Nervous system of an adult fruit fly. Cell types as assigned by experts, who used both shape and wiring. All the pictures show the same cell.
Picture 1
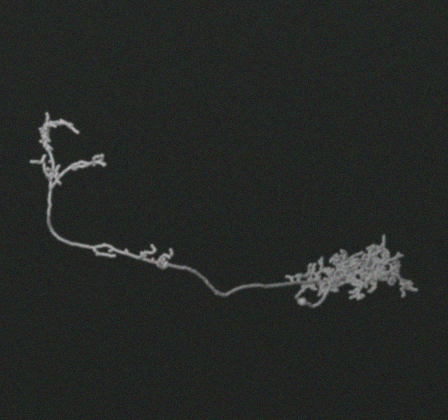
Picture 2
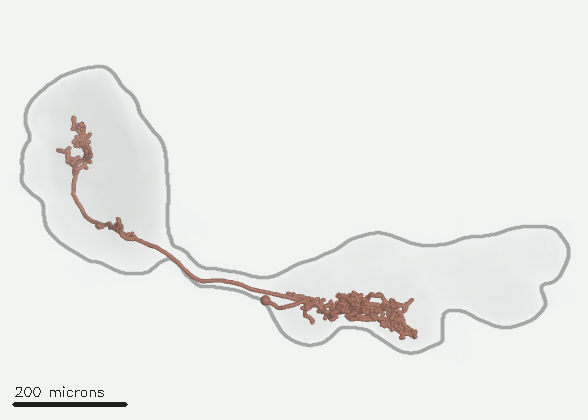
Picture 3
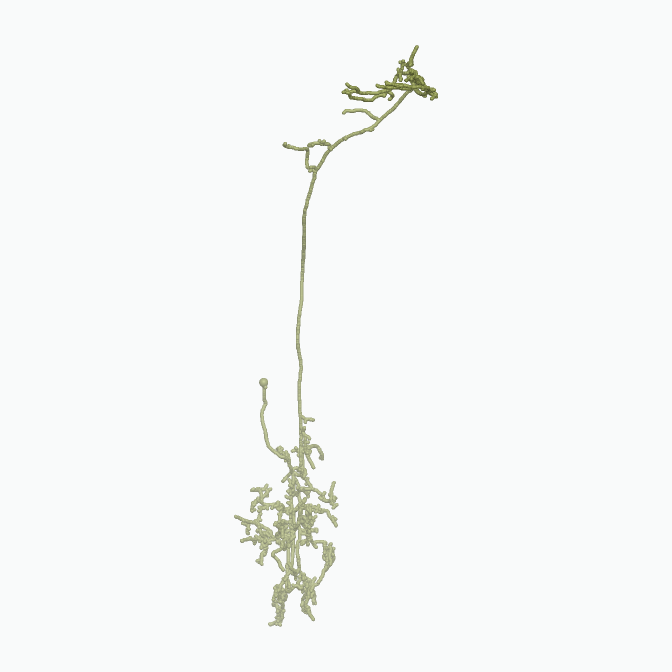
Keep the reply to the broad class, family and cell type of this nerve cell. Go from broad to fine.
ascending neuron; hemilineage 08B; AN08B032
